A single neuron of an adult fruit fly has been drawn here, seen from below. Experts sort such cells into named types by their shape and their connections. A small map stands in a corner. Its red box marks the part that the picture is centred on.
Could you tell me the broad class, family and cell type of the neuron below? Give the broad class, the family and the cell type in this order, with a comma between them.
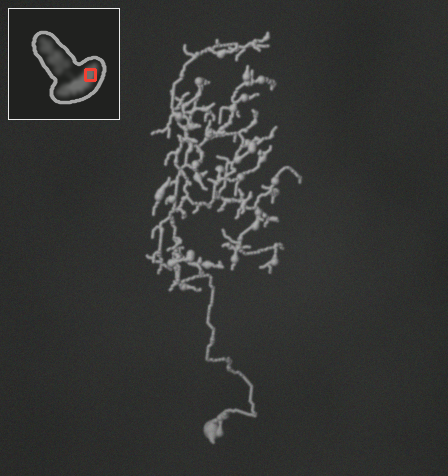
optic-lobe intrinsic neuron, Cm, Cm11a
